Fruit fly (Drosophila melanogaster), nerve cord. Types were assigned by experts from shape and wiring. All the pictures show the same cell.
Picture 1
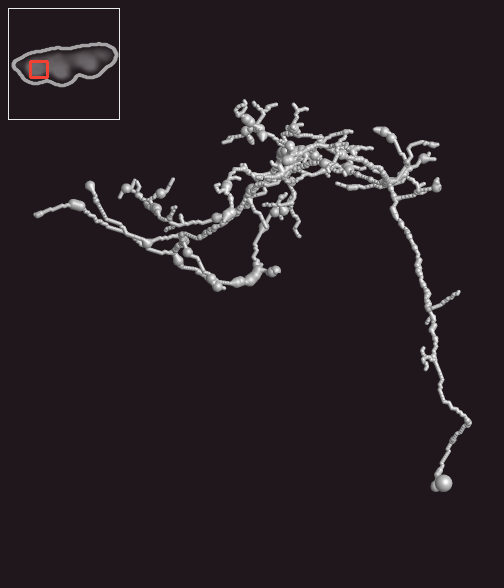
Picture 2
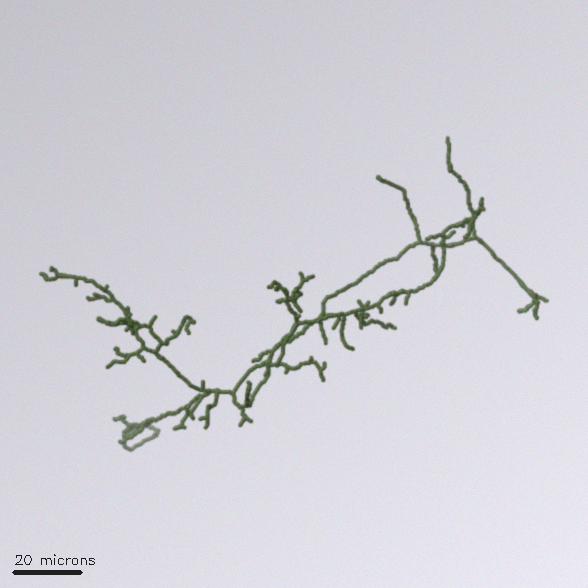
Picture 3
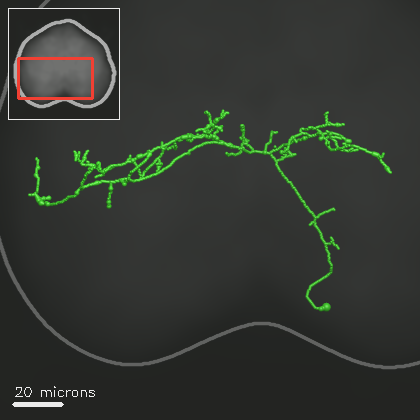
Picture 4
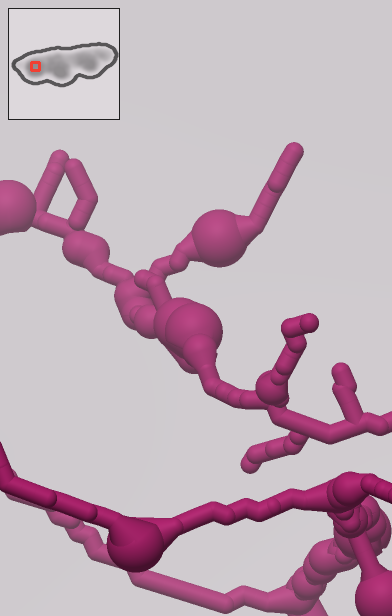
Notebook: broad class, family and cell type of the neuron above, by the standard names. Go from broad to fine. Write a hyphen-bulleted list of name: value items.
- broad class: nerve-cord intrinsic neuron
- family: hemilineage 12B
- cell type: IN12B083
